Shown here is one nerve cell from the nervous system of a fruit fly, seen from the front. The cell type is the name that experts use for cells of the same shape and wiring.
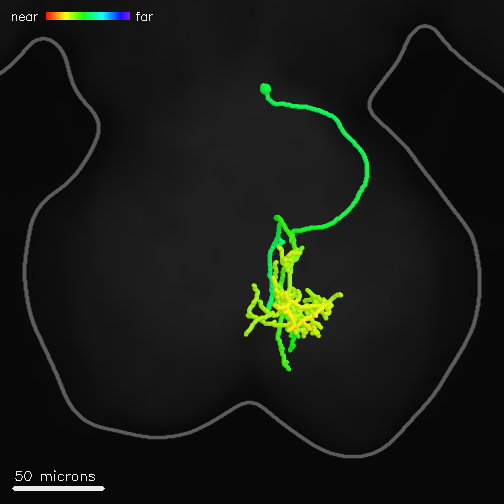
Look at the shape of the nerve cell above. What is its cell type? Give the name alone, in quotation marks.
"IN11A032_b"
